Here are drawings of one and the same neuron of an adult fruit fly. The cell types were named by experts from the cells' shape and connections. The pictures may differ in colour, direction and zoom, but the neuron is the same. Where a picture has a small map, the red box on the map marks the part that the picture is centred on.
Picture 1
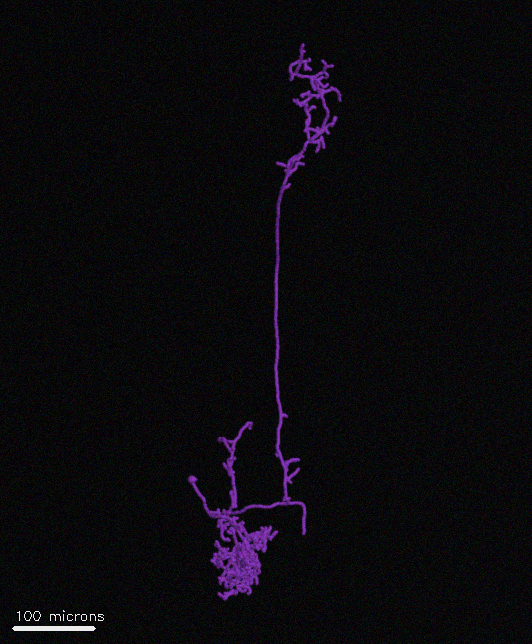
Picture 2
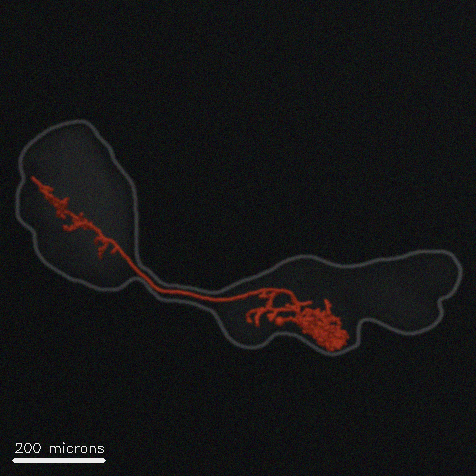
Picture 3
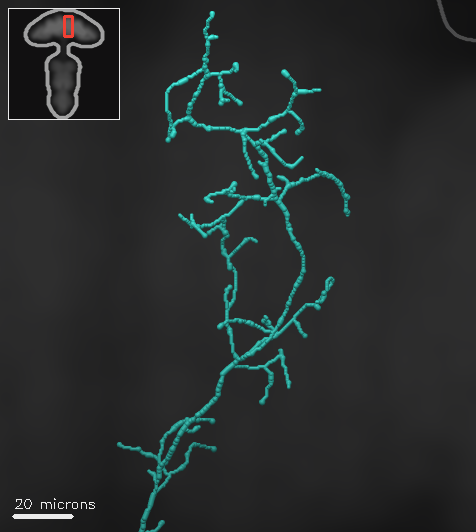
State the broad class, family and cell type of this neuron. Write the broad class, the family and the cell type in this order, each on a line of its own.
ascending neuron
hemilineage 08B
AN08B026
